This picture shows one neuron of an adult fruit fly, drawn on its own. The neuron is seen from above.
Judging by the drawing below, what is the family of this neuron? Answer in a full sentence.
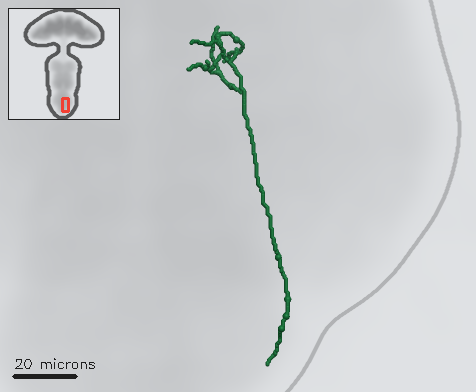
The family is class mechanosensory tactile.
